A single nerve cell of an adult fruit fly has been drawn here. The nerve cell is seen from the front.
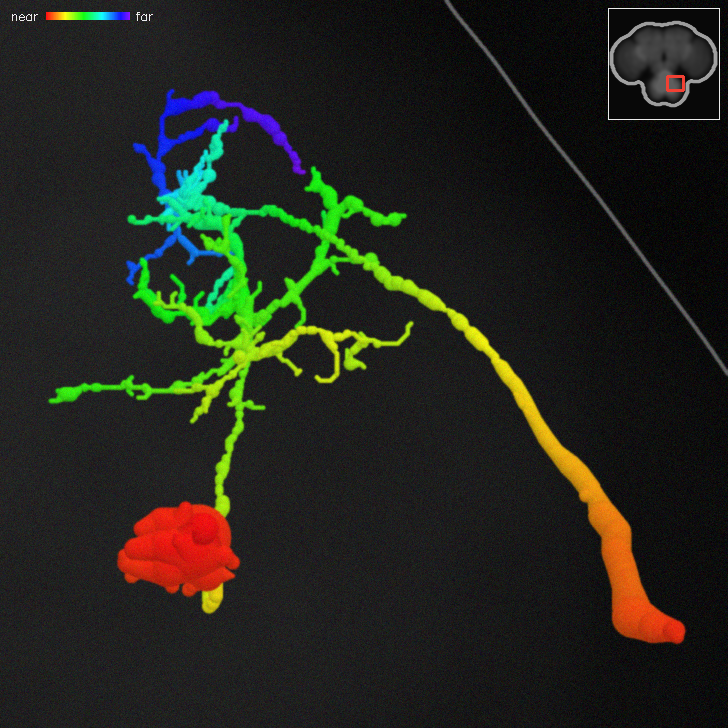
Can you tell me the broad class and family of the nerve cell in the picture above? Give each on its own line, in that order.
motor neuron of the nerve cord
hemilineage 16B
